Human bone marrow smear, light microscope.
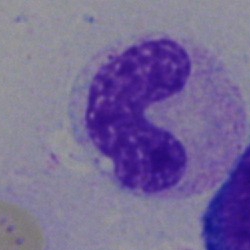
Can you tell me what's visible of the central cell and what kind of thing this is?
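A round outline encloses a kidney-shaped nucleus with a deep notch. The nucleus lies toward the left side of the cell. Its chromatin is dense and coarsely clumped. The cell is a band neutrophil.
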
